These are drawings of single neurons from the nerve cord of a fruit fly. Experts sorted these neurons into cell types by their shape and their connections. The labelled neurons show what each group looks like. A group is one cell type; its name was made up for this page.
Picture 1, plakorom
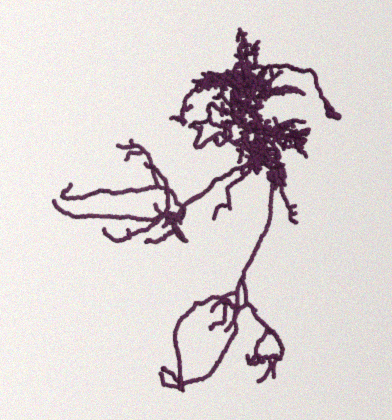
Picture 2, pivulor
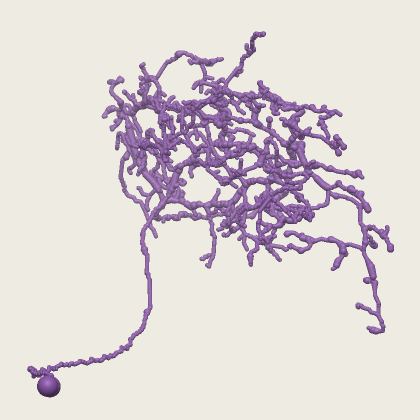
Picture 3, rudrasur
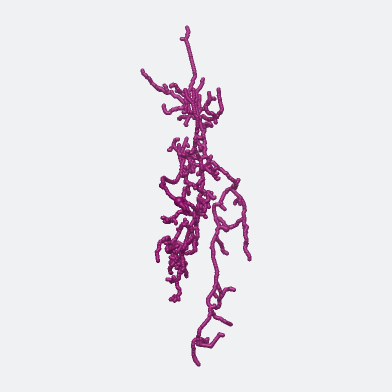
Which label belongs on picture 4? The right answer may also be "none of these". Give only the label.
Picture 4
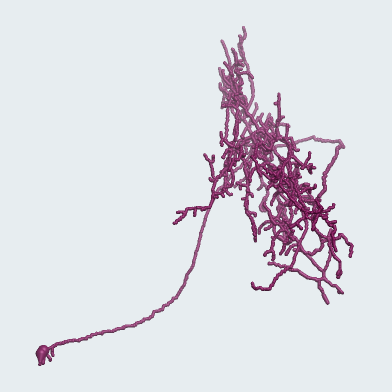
pivulor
